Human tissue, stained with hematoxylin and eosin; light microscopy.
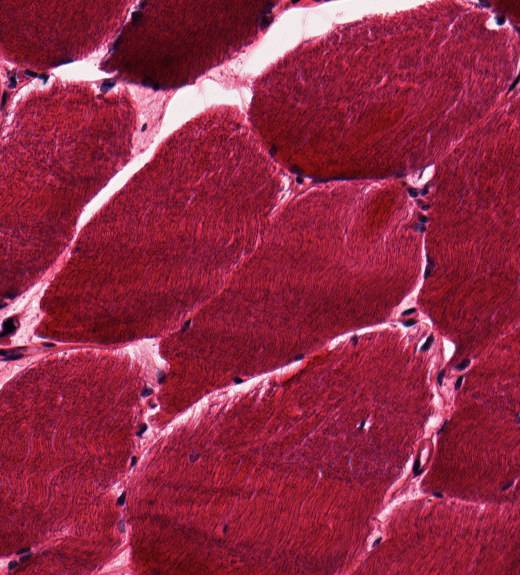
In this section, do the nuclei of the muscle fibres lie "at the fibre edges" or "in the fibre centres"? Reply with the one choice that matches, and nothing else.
At the fibre edges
